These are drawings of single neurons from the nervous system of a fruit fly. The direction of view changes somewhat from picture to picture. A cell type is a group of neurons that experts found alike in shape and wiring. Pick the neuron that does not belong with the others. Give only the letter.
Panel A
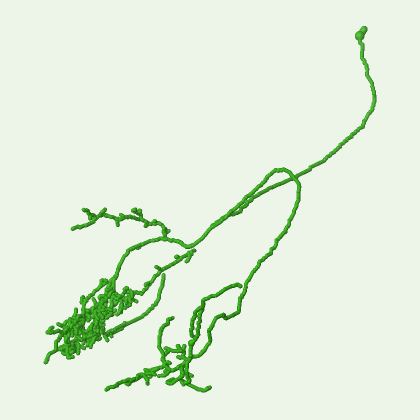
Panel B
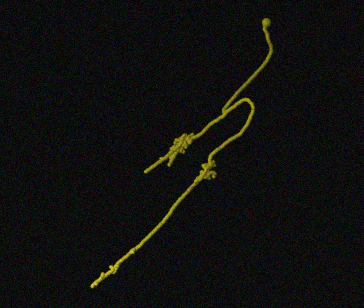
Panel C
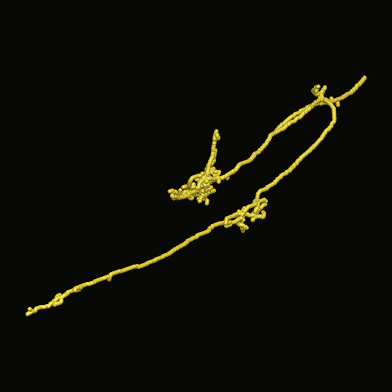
A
